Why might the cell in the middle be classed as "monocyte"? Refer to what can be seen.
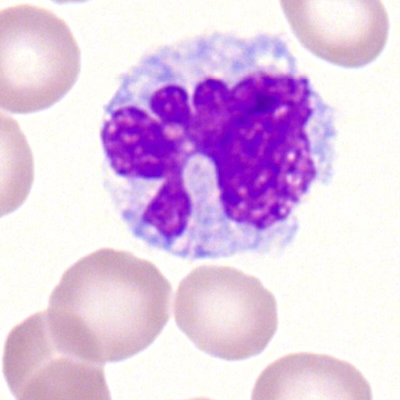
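Taking this monocyte one feature at a time, the outline comes first, and it is roughly round. The nucleus is divided into several lobes, and they stay connected. The cytoplasm is pale blue-lilac. It holds fine, faint granules.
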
